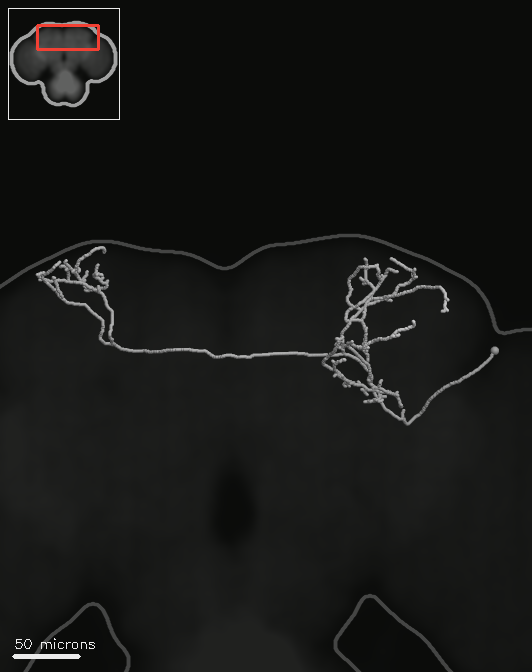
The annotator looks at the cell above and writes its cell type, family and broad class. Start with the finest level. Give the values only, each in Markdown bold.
**CL255**, **hemilineage VPNp&v1_posterior**, **central-brain intrinsic neuron**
